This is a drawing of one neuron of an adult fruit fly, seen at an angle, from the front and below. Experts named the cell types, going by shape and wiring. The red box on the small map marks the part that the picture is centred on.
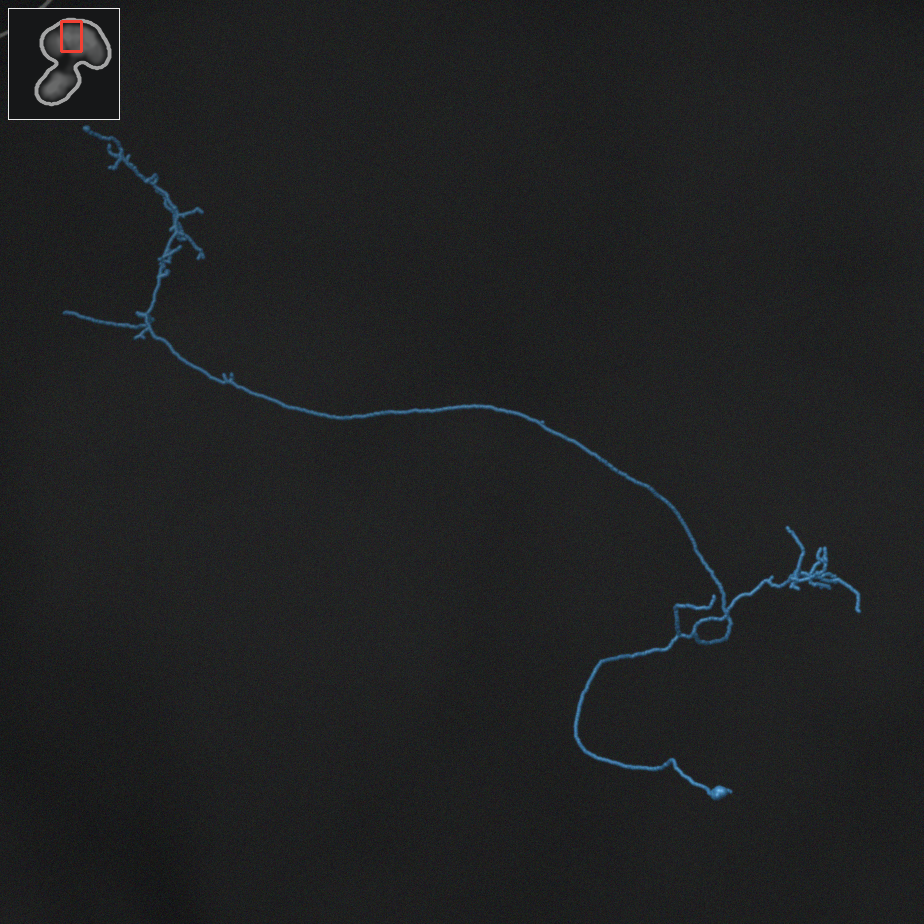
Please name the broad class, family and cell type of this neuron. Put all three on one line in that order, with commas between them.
central-brain intrinsic neuron, hemilineage ALv1, CB2703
